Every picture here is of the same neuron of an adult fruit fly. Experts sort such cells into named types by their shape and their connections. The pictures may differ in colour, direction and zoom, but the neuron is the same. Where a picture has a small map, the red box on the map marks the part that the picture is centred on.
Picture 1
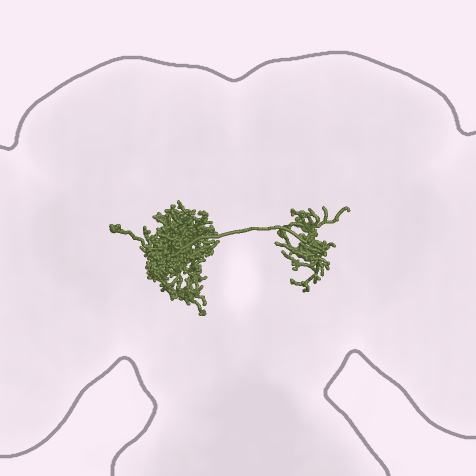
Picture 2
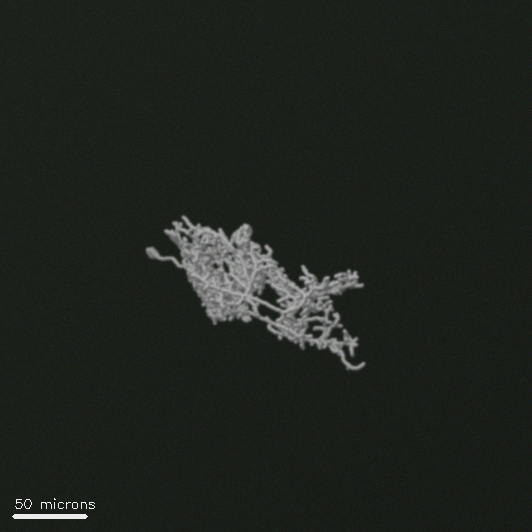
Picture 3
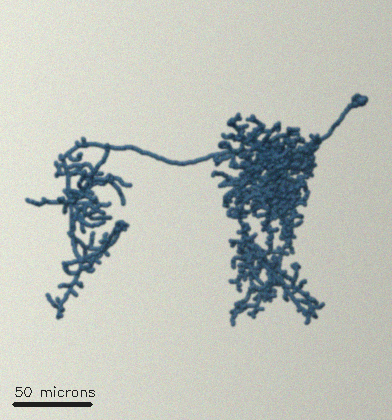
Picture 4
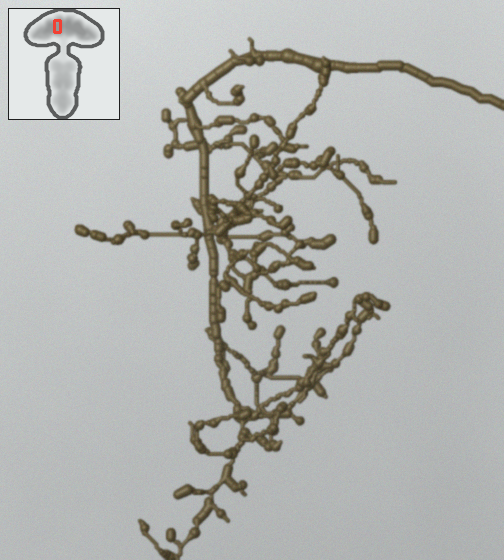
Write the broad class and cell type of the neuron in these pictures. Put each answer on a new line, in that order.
central-brain intrinsic neuron
LAL125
